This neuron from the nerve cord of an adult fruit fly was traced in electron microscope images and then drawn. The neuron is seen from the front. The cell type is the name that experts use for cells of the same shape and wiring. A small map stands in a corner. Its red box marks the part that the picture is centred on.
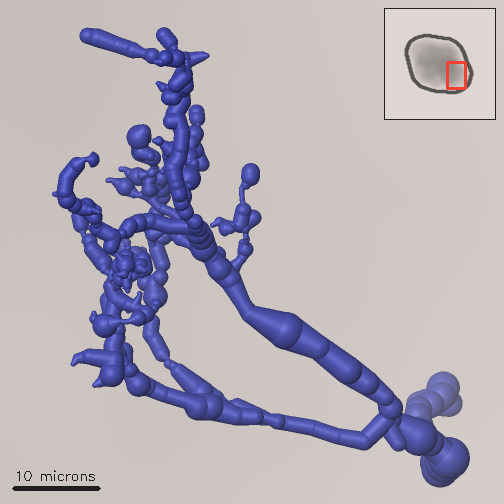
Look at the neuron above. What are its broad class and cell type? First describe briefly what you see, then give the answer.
By the scale bar it is about 50 microns tall in this view. In this view it is about as wide as it is tall. This is a nerve-cord intrinsic neuron. The cell type is INXXX405.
